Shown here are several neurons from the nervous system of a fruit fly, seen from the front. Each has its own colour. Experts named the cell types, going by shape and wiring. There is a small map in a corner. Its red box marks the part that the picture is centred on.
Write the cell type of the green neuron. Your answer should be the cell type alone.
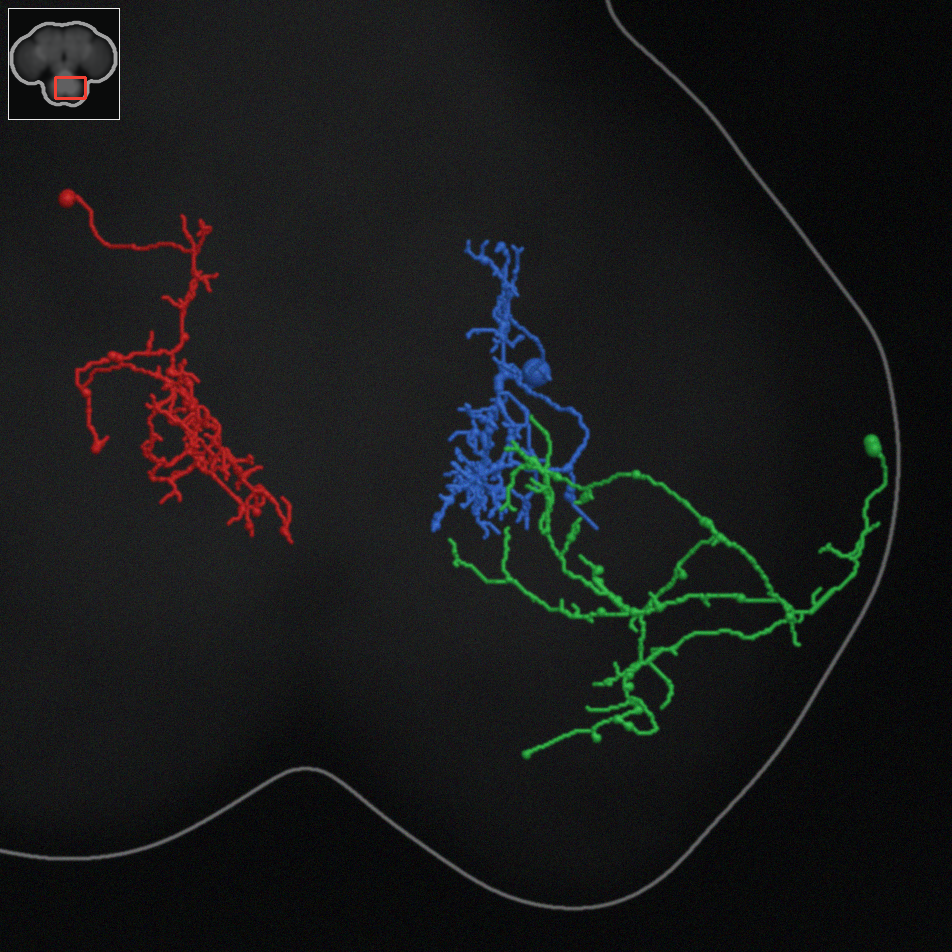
IN20A.22A077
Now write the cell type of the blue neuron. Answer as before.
IN20A.22A079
